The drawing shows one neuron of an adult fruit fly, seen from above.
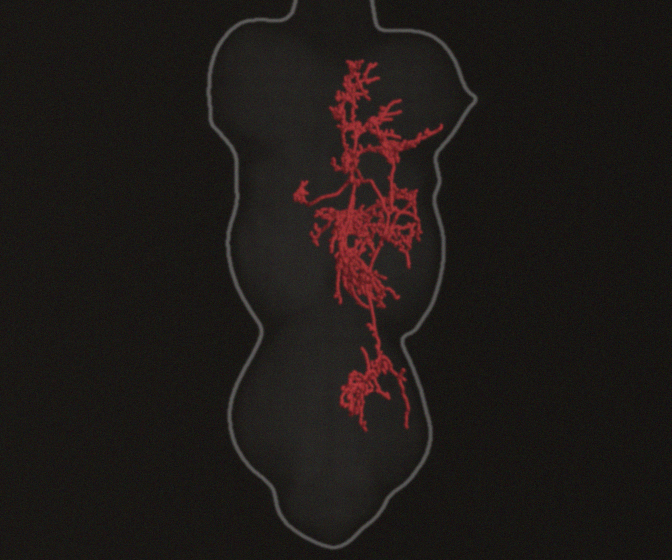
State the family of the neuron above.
hemilineage 10B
